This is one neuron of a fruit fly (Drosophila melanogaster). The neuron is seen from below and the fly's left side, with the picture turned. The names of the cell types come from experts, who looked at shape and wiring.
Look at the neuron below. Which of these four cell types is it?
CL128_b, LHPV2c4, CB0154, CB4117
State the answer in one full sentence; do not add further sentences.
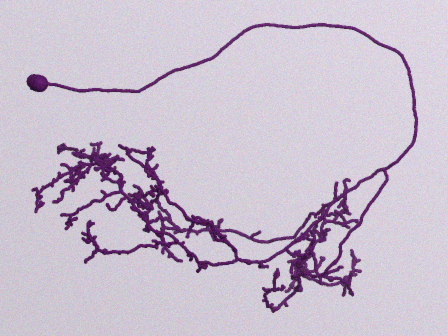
This neuron is a cell of type CB4117.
